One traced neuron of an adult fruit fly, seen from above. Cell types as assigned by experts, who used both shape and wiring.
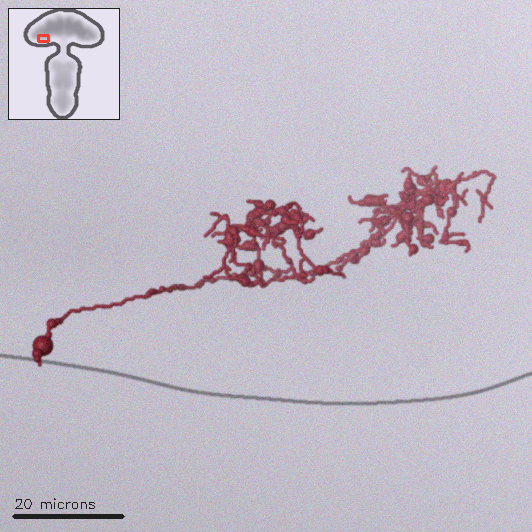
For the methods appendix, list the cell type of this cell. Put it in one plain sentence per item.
The cell type is LPi3a.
